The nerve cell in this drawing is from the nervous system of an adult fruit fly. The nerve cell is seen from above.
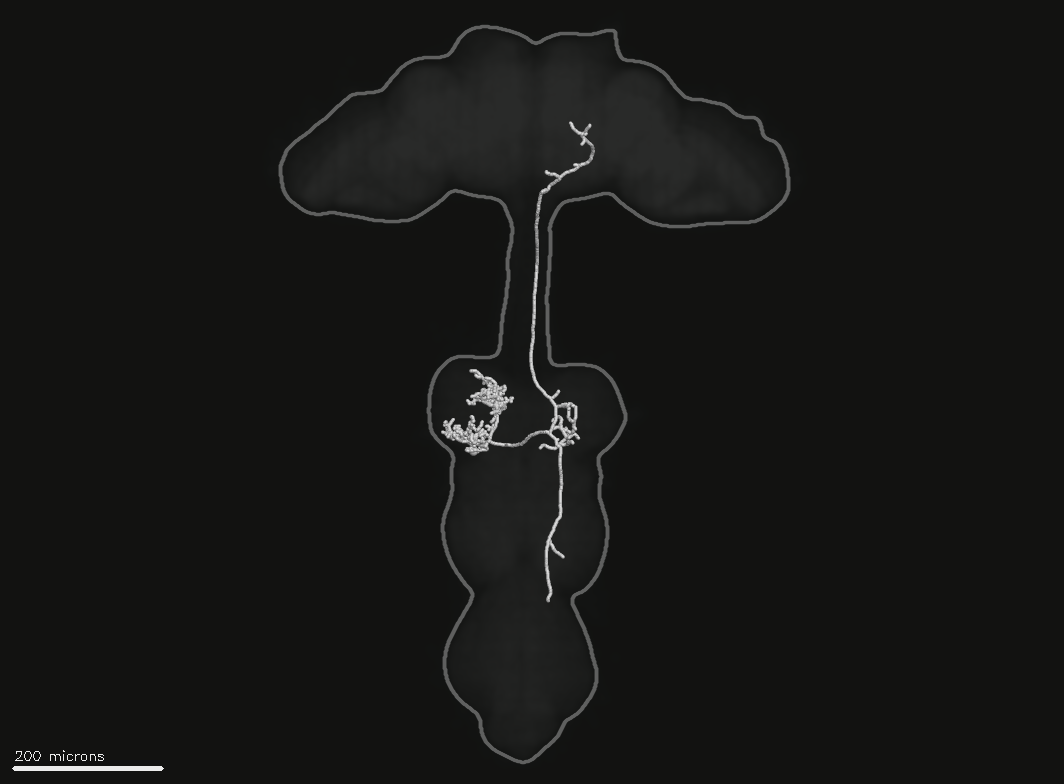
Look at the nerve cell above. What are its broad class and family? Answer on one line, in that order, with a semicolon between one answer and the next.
ascending neuron; hemilineage 06B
